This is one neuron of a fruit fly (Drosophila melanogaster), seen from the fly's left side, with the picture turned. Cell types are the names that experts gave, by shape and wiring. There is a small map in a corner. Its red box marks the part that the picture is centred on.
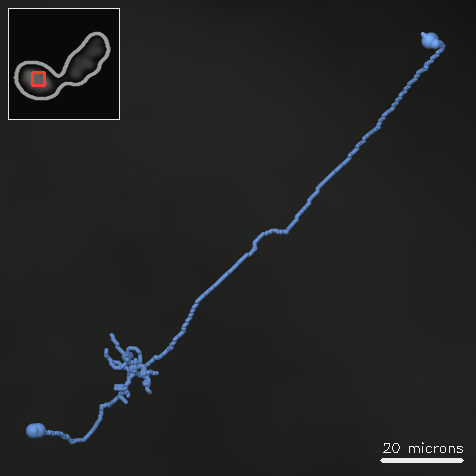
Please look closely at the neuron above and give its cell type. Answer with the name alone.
Tm9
